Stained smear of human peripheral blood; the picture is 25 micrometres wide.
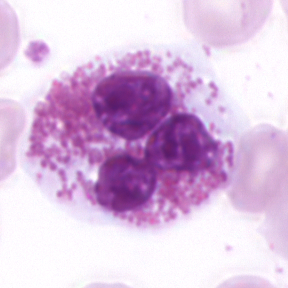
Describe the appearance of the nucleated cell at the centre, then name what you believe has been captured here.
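Point one, the outline: roughly round. Point two, the nucleus: none of its lobes shows a nucleolus. Point three, the cytoplasm: crowded with many coarse round granules, reddish-pink in colour. Conclusion: an eosinophil.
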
